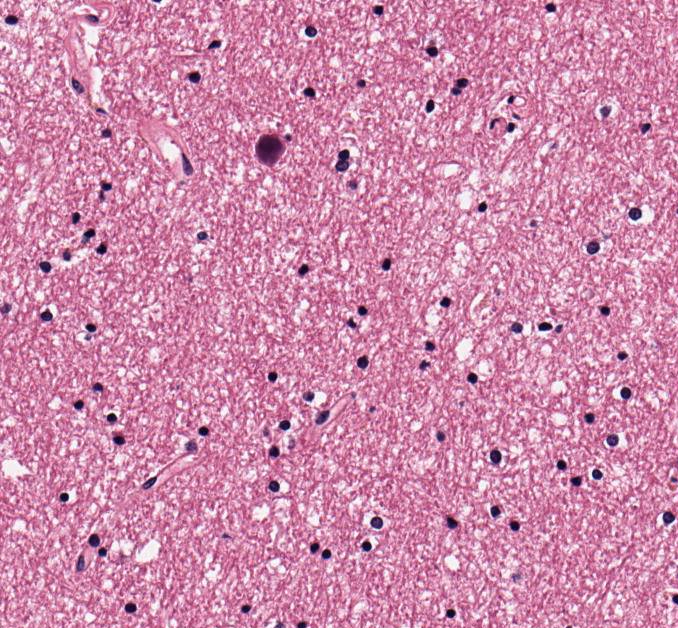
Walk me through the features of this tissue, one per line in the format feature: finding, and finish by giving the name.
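Background: pale pink, finely fibrillary, cells scattered singly
Organised units: none, no glands or tubules
Nuclei: many, small, round, dark, fairly evenly spread
Halo: narrow and clear around many nuclei, in place of visible pink cytoplasm
Upper centre: single dark purple rounded body, larger than the nuclei
Name: cerebral cortex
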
